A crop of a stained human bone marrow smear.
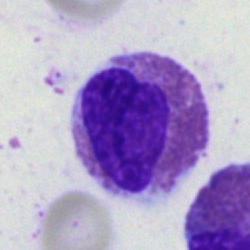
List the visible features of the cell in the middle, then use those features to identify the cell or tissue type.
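The outline of the cell is smooth and round to slightly oval. Its nucleus has a notch in the upper edge, giving an indented shape, and lies toward the left, so a wider band of cytoplasm remains on the right. No nucleoli are visible. This cell is an eosinophil.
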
